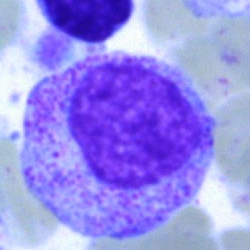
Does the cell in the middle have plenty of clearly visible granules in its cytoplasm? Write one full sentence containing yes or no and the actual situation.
Yes, what the cytoplasm holds is many visible granules.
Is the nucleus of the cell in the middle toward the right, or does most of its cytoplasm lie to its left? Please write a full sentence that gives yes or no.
Yes, most of its cytoplasm is located to the left of its nucleus.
